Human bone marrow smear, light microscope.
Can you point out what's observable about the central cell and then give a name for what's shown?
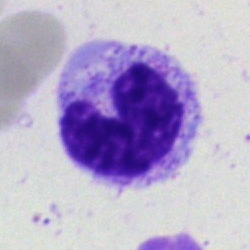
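No nucleoli visible. Chromatin coarsely clumped, dark purple. Moderate amount of pale lilac cytoplasm around the nucleus, without vacuoles. Band neutrophil.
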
